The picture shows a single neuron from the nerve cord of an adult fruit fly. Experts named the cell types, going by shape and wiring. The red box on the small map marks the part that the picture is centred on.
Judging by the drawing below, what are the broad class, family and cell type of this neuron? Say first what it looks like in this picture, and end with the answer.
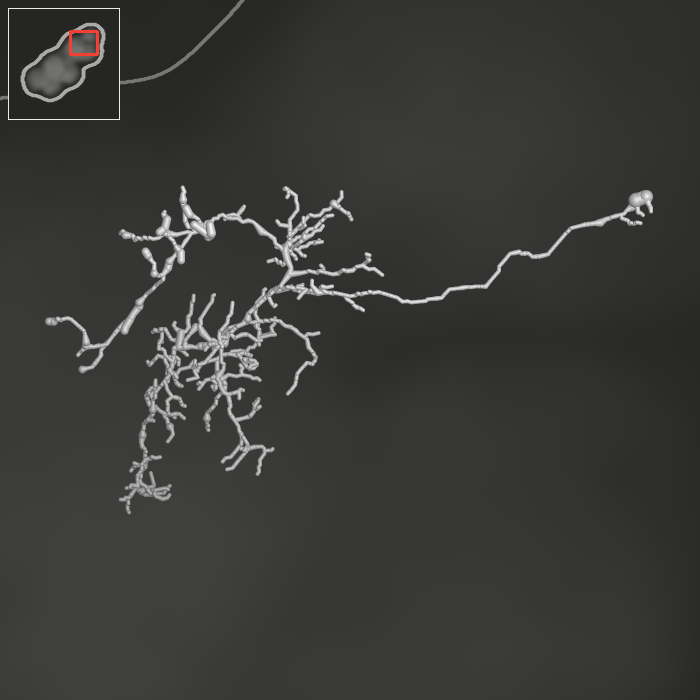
Dozens of branch ends can be seen. As drawn here it is wider than it is tall. This is a nerve-cord intrinsic neuron. Its family is hemilineage 06A. It is of cell type IN06A117.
